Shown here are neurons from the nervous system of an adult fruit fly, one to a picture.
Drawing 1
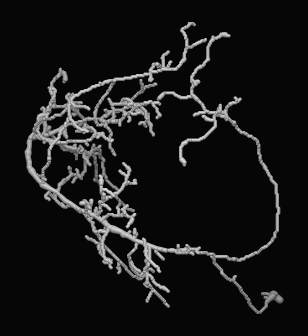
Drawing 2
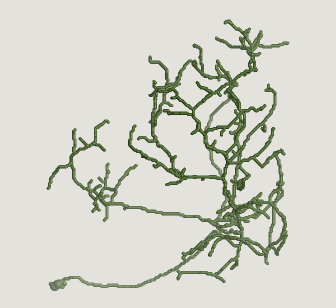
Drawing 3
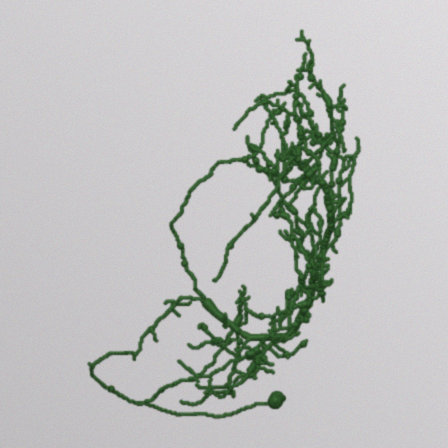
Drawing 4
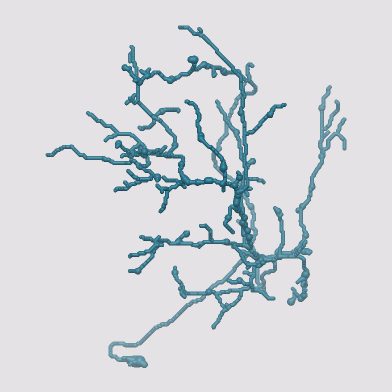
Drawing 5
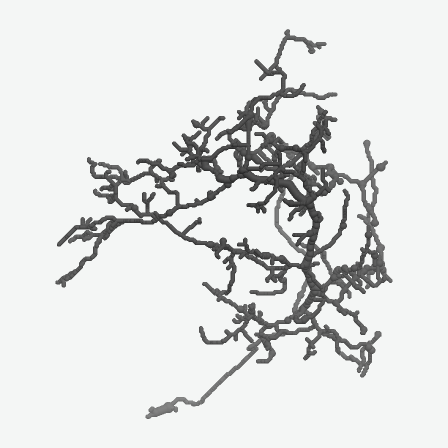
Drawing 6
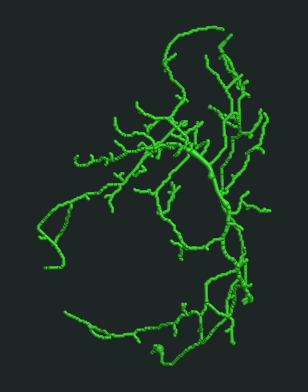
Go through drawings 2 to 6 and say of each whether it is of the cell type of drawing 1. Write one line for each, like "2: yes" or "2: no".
2: no
3: yes
4: no
5: yes
6: yes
